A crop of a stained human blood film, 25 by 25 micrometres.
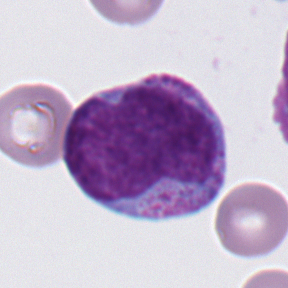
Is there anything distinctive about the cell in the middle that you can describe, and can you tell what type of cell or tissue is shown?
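A smooth, rounded outline encloses this cell, which is about 14 micrometres across. The nucleus occupies most of the cell and lies toward its upper side; its chromatin is finely granular, without coarse dark clumps. Fine reddish-purple granules lie in the cytoplasm toward the lower right. The cell is an atypical promyelocyte.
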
